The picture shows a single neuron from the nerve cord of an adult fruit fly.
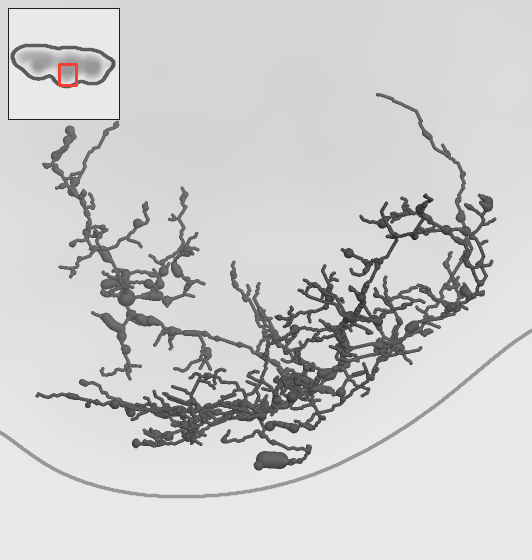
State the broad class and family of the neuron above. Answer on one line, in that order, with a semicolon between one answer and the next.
nerve-cord intrinsic neuron; hemilineage 13A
